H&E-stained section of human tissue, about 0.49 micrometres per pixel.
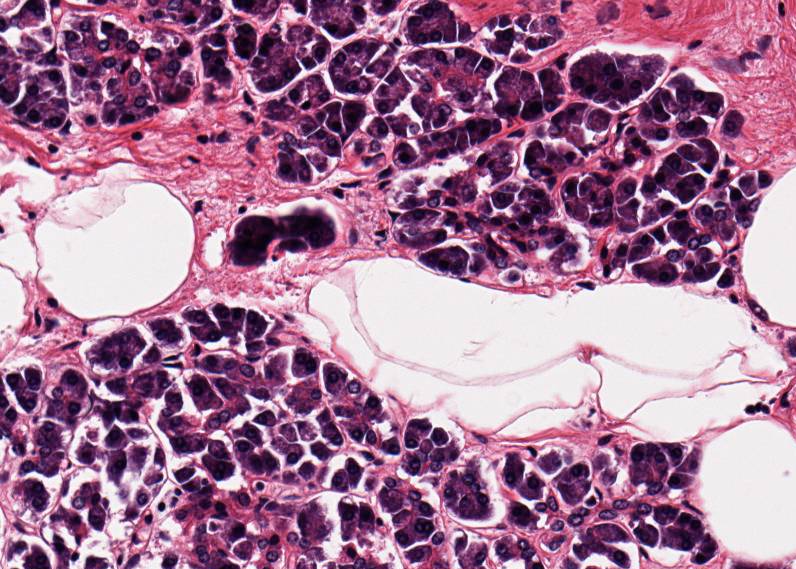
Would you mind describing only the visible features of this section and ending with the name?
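Lobules consist of many small, rounded acini set close together. Acinar cells show dark purple, granular cytoplasm and round nuclei lying toward the base of each cell. Large fat cells with an empty appearance lie at the left edge, the right edge and the lower right of the field. This section is pancreas.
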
